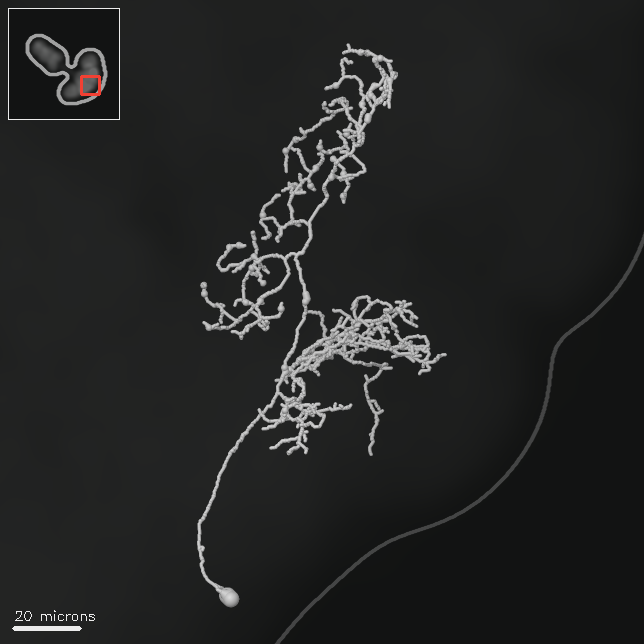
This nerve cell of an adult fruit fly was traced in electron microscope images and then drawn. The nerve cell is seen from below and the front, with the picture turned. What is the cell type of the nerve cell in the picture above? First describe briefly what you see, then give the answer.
It is in the brain and does not reach the nerve cord. From top to bottom in the picture it spans about 170 microns. Dozens of branch ends can be seen. Its broad class is central-brain intrinsic neuron. It is of cell type FB6X.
